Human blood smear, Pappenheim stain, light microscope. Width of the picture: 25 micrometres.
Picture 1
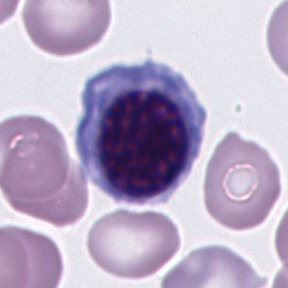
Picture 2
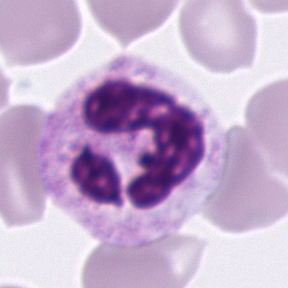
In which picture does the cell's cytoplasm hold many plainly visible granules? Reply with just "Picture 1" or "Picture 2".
Picture 2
